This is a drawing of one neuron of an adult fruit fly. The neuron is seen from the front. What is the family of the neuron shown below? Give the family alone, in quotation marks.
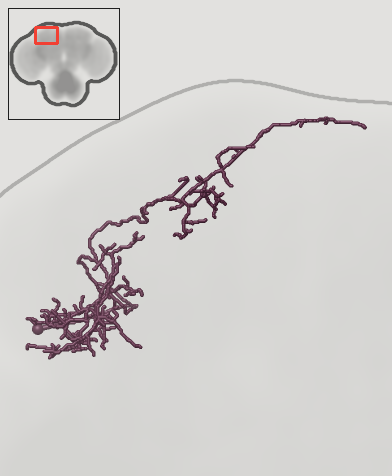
"hemilineage LHp1"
